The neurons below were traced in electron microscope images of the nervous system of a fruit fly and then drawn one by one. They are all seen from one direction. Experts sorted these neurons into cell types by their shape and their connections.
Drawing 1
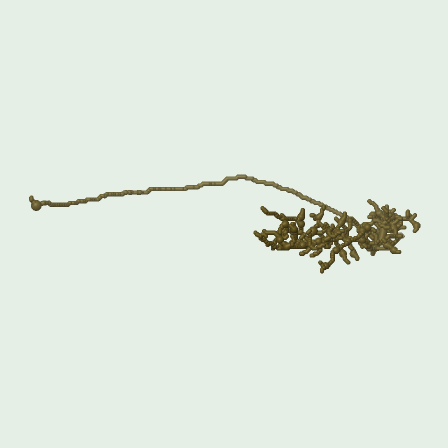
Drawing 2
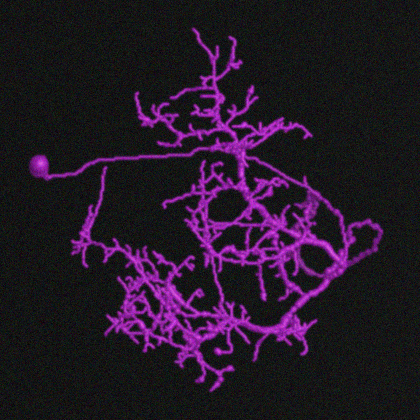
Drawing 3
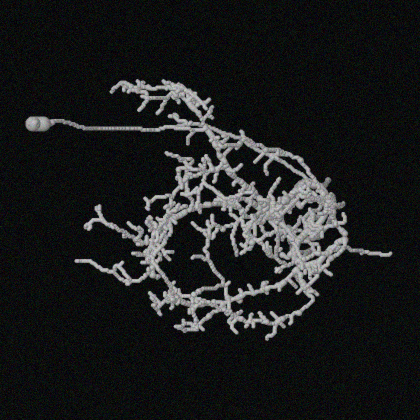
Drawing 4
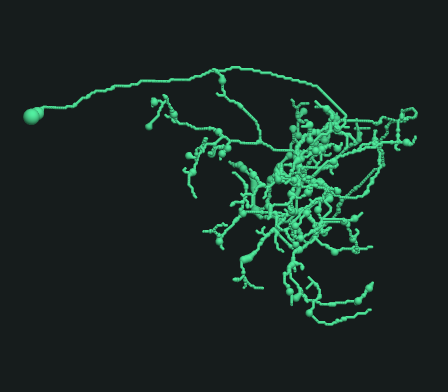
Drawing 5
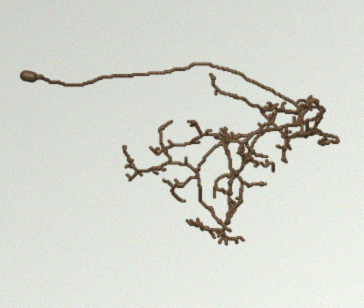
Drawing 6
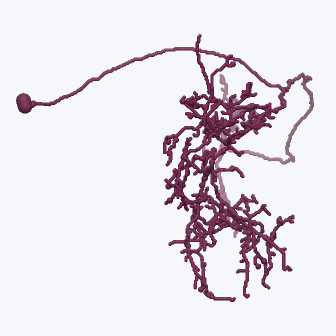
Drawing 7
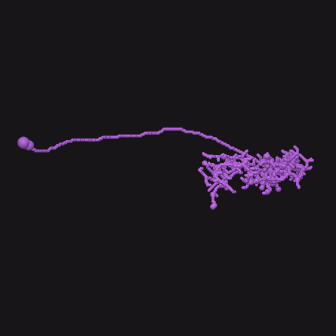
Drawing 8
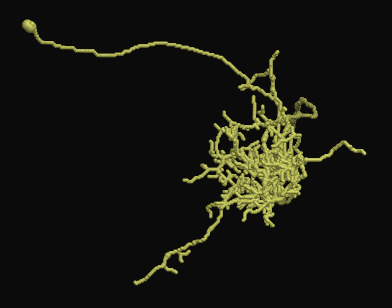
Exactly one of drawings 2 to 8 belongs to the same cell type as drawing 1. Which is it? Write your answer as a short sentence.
The neuron in drawing 7 is of the same cell type.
